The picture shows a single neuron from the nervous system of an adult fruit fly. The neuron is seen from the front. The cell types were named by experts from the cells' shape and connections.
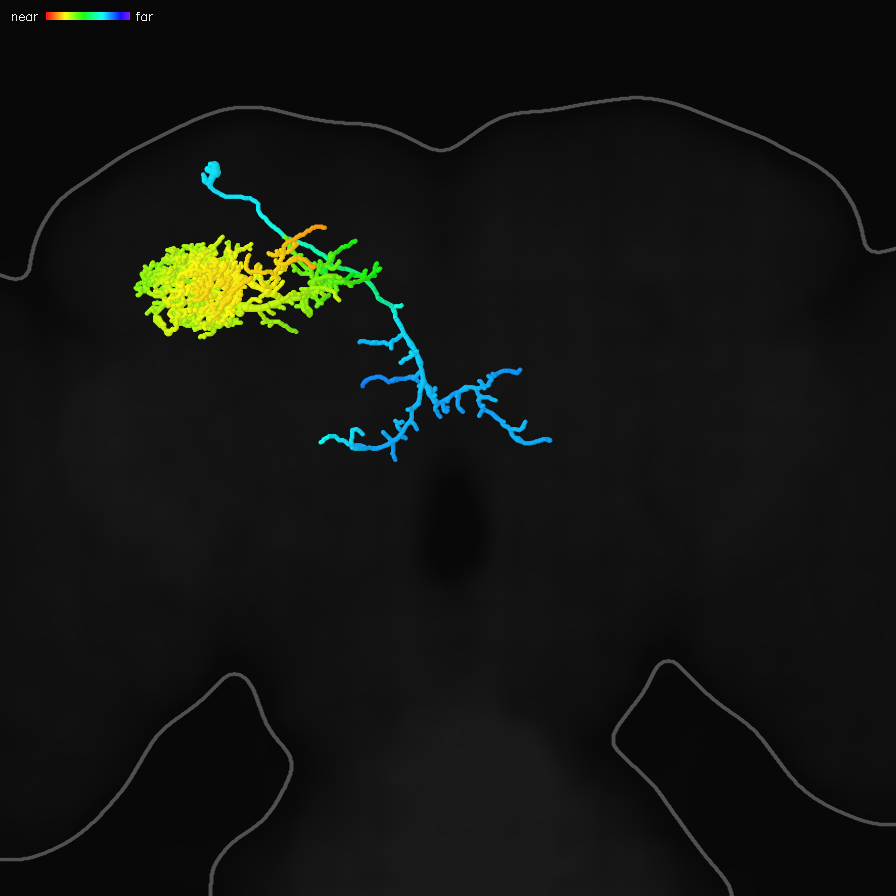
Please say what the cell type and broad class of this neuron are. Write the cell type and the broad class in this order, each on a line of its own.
AOTU063_a
central-brain intrinsic neuron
